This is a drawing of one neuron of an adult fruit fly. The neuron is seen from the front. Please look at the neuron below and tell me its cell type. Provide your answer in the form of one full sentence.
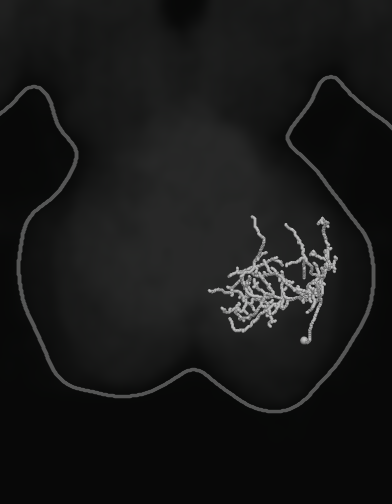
By its cell type, the neuron is IN16B108.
